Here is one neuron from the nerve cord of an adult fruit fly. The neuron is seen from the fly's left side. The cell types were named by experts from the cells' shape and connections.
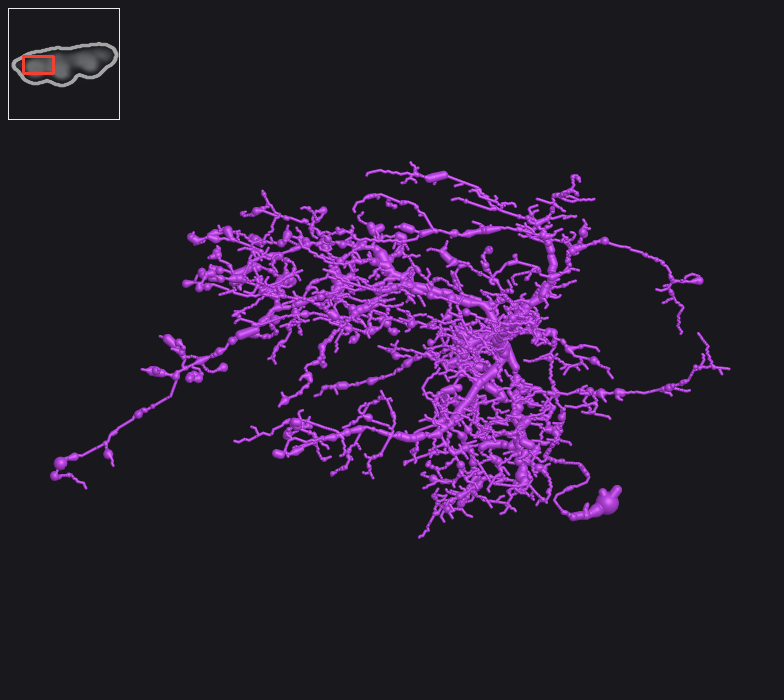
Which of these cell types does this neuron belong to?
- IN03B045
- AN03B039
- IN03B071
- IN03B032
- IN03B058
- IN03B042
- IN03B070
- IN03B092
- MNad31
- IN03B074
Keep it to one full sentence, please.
This neuron carries the cell type designation IN03B032.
